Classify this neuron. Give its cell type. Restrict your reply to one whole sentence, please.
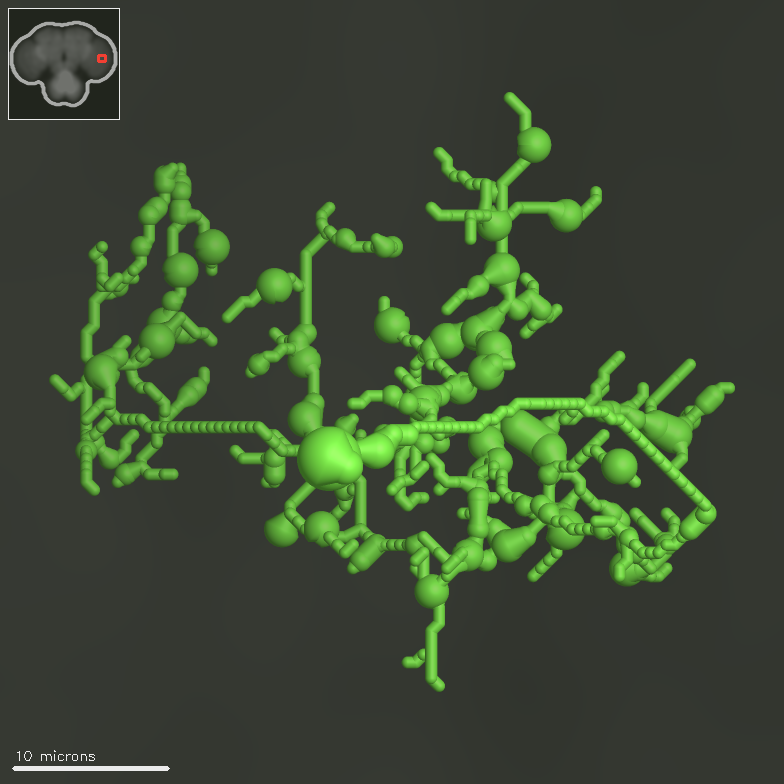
In the scheme of cell types, this neuron is Mi10.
